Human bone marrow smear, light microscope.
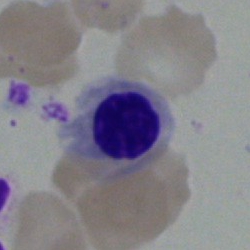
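Erythroblast, as I see it at the centre of this stained bone marrow smear: the nucleus sits off-centre, shifted toward the right side of the cell. Its chromatin stains deep purple and looks dense to me. I can find no granules in the cytoplasm, and the outline is roughly round.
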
